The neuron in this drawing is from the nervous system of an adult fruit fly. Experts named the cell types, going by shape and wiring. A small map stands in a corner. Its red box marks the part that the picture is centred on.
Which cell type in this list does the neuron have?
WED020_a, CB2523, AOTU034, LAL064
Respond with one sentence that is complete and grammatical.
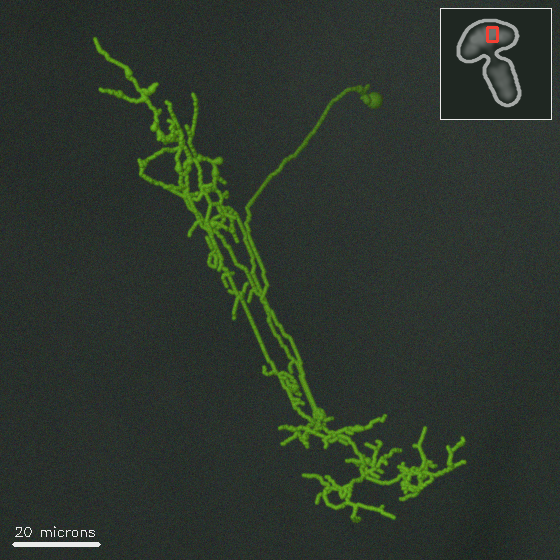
The type assigned to this neuron is CB2523.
